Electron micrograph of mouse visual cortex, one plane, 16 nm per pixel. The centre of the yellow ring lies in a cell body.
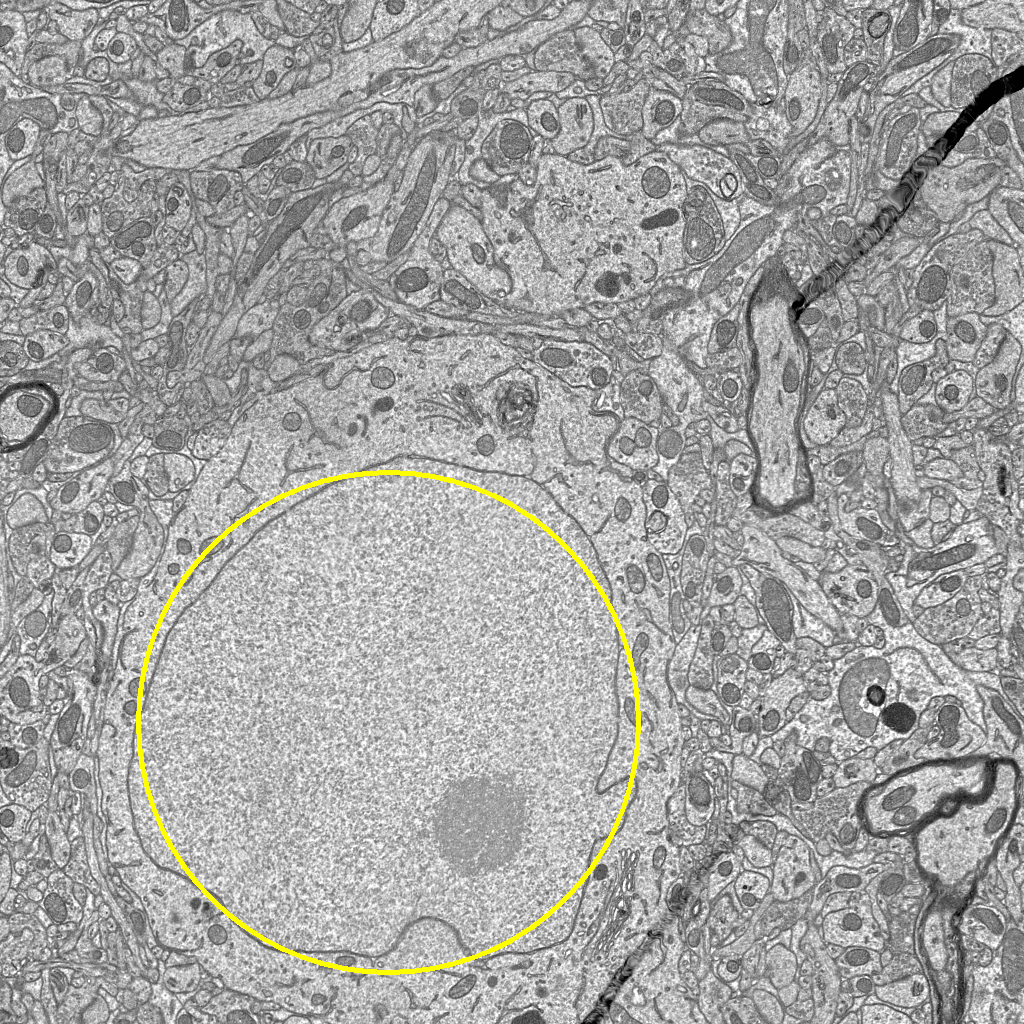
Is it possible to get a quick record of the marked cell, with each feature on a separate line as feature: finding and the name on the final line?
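Nucleus: round, seen whole, nearly filling the ring
Chromatin: pale, evenly dispersed, no dark clumps lining the envelope
Nucleolus: single, in the lower right of the nucleus
Cytoplasm: a stack of parallel curved membranes just outside the nucleus, lower right
Name: excitatory neuron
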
